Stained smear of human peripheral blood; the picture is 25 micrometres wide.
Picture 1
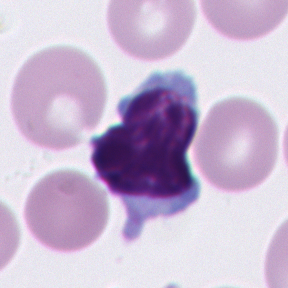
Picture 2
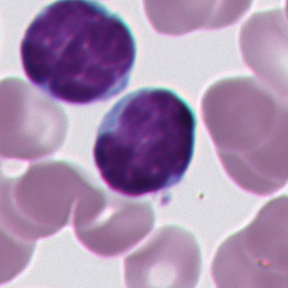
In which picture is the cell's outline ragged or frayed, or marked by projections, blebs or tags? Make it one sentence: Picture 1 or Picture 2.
Picture 1 contains the cell with the rough edge.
